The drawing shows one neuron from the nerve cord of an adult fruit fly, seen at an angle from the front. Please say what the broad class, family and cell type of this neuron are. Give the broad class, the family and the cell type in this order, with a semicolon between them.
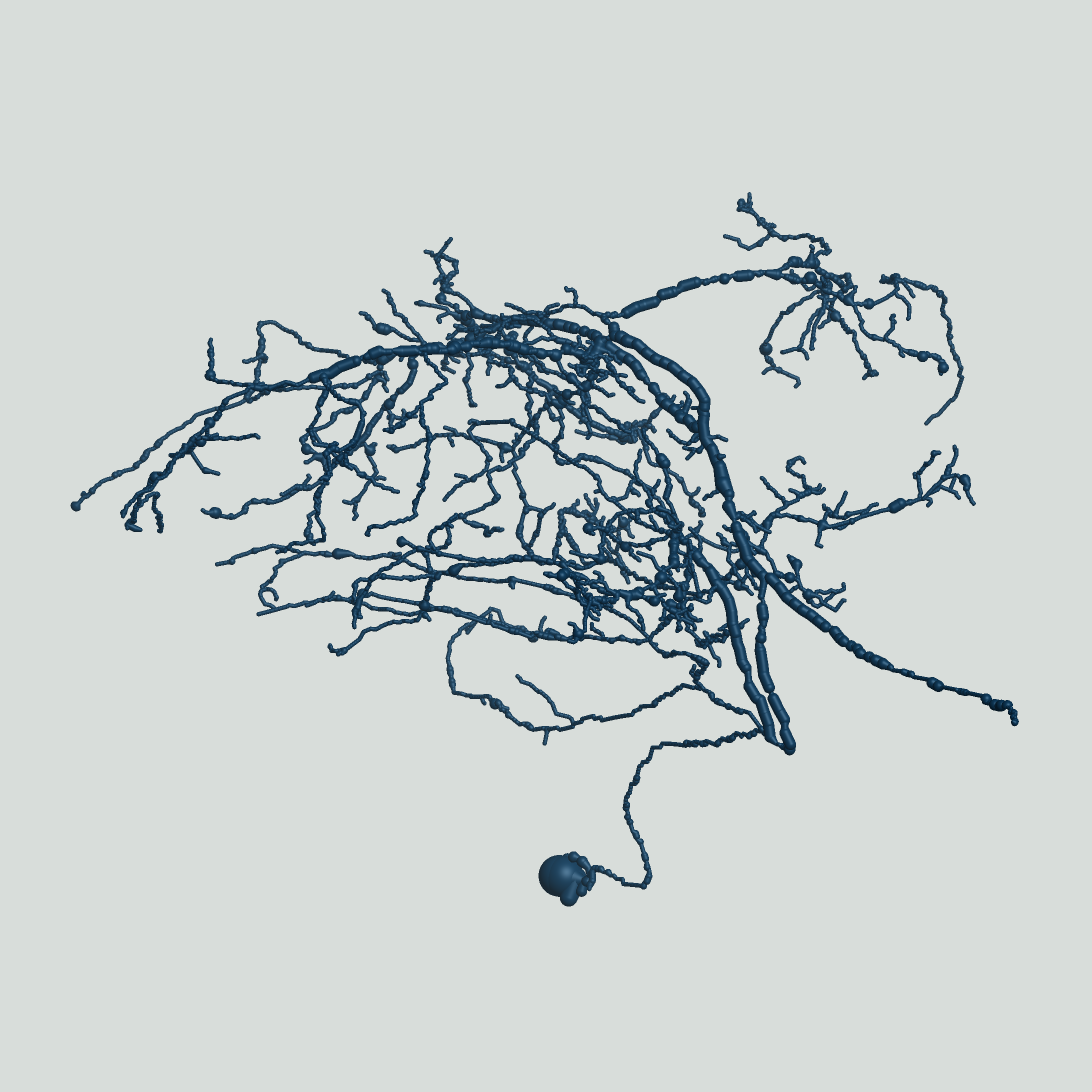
ascending neuron; hemilineage 27X; AN27X016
